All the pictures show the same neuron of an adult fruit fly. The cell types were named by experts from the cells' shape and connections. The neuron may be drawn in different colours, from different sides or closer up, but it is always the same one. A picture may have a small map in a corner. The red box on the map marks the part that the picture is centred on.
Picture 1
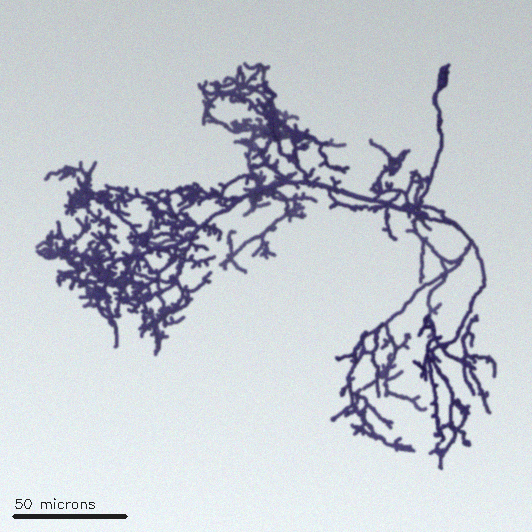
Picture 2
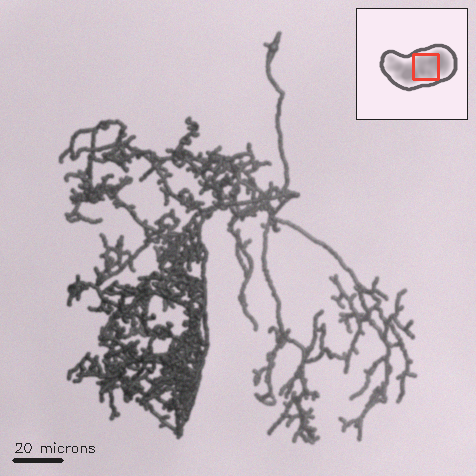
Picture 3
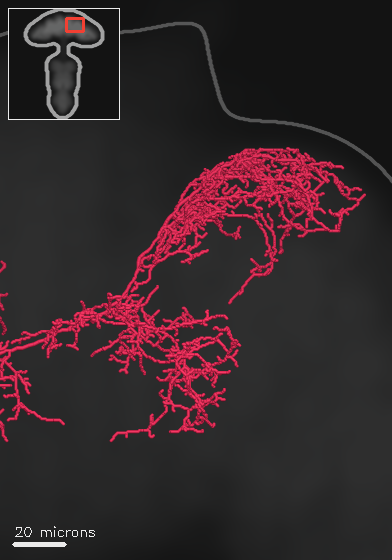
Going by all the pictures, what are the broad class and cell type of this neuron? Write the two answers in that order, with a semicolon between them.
central-brain intrinsic neuron; CL212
